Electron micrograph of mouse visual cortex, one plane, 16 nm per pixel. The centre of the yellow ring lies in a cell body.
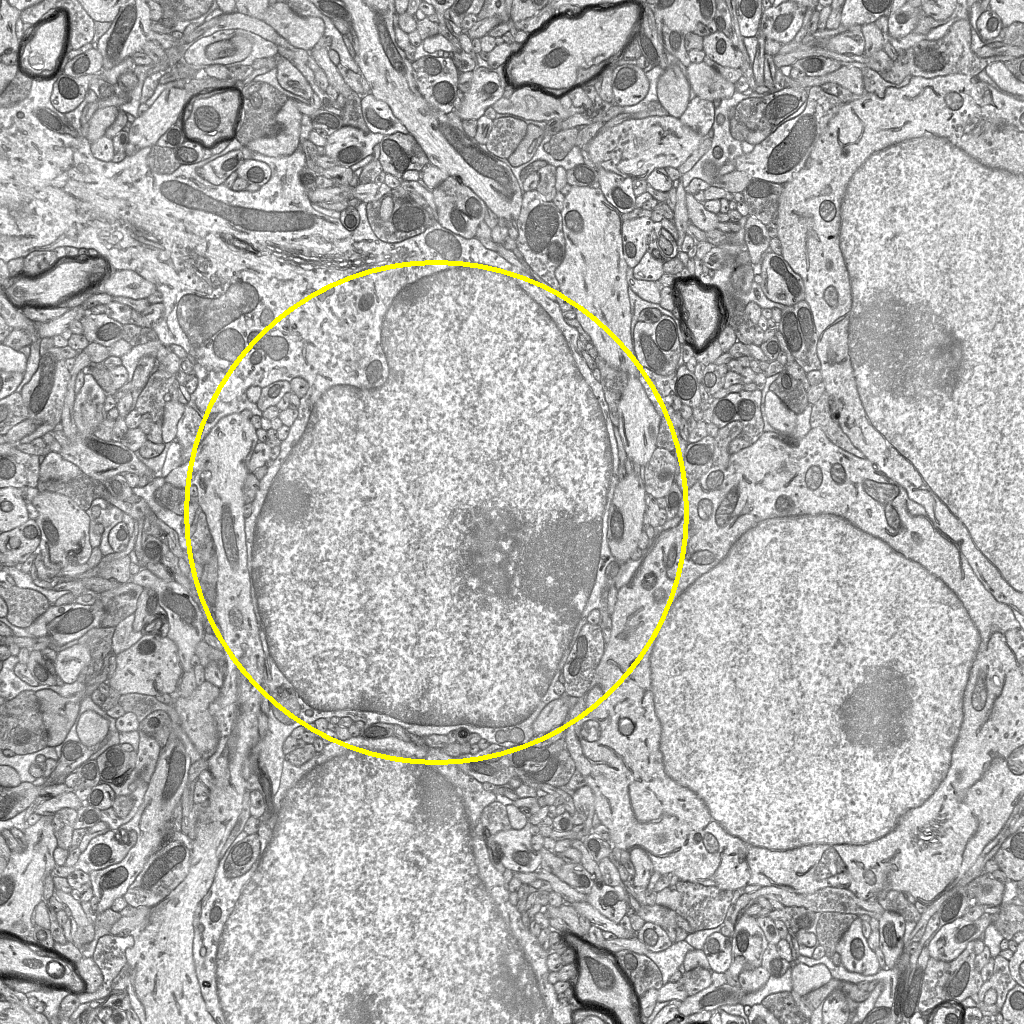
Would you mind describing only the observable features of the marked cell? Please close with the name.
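The nucleus, whole within this plane, is a rounded oval indented at the upper left. Its chromatin is pale and finely granular, and no dense dark band lines the envelope. A second, smaller darker patch sits near the nucleus's left edge. The cytoplasm shows no stacks of rough endoplasmic reticulum. The marked cell is an astrocyte.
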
